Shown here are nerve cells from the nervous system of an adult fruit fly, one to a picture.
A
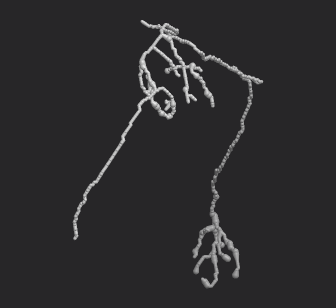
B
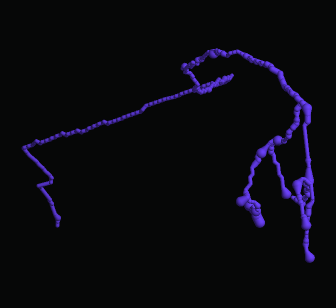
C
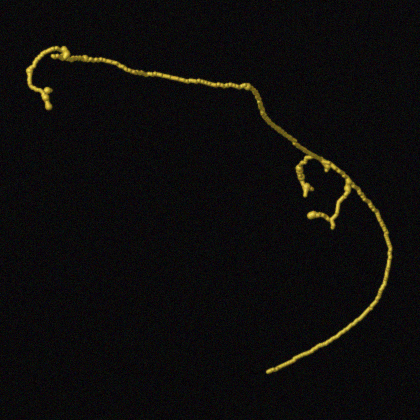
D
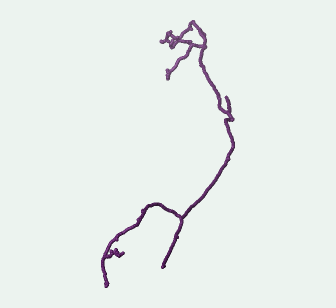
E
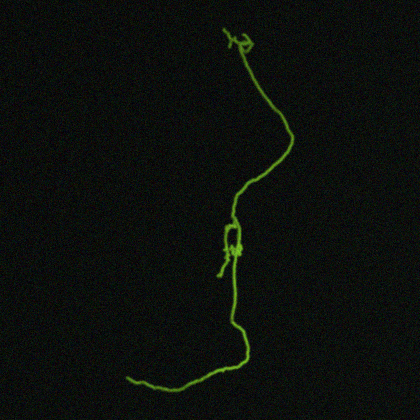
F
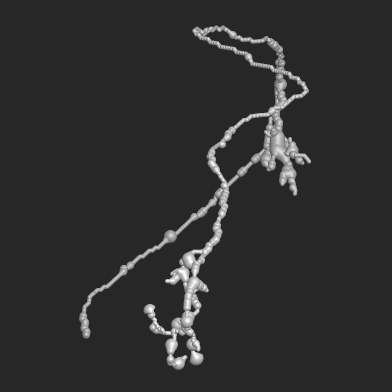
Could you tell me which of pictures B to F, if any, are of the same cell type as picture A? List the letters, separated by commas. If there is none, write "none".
B, F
